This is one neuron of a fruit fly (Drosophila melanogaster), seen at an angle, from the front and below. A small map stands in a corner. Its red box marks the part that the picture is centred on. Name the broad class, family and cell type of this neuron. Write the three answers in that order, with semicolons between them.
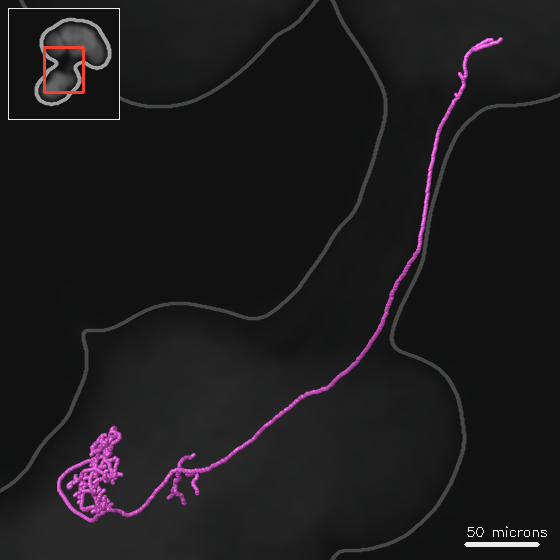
ascending neuron; hemilineage 19B; AN19B061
